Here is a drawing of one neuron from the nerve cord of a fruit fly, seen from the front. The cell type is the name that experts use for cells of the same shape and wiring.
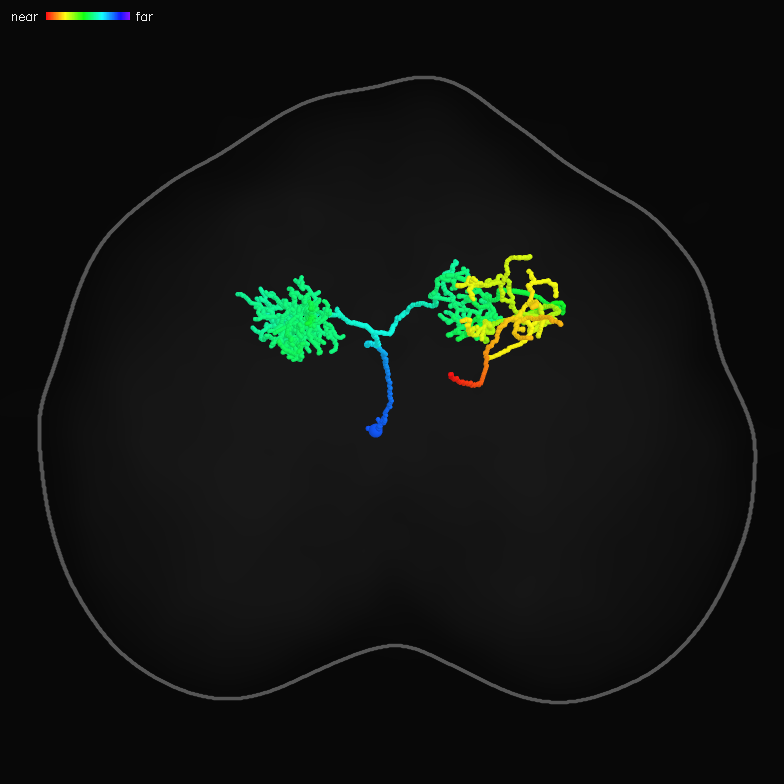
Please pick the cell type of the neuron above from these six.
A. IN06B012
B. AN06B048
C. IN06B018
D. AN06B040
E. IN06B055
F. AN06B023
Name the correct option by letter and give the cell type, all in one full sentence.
Option B holds the cell type of the neuron, AN06B048.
